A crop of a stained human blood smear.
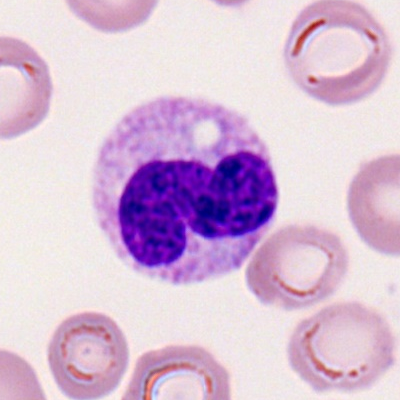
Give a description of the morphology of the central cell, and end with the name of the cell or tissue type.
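First, the chromatin: dark purple and coarsely clumped. Next, the cytoplasm: a moderate rim of pale lilac-pink around the nucleus, filled with fine pinkish-purple granules. Last, one round clear vacuole sits in the cytoplasm above the nucleus. Conclusion: a segmented neutrophil.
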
